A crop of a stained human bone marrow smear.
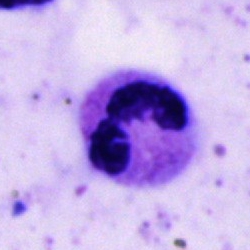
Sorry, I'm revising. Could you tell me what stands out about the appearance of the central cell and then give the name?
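The outline is roughly round and smooth. The nucleus narrows at one left-sided point, dividing it into an upper arc and lower-left part. Chromatin is dense, clumped and very dark purple. Moderate pale pinkish-lilac cytoplasm fills the curved nucleus's hollow. This is a segmented neutrophil.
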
